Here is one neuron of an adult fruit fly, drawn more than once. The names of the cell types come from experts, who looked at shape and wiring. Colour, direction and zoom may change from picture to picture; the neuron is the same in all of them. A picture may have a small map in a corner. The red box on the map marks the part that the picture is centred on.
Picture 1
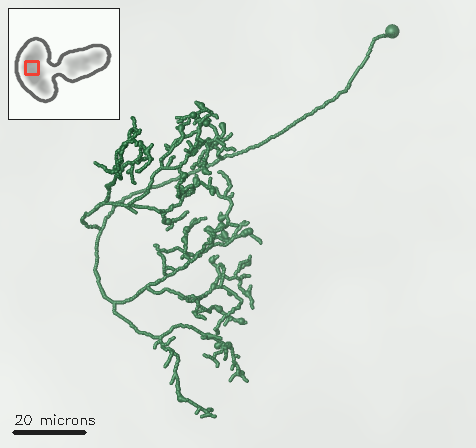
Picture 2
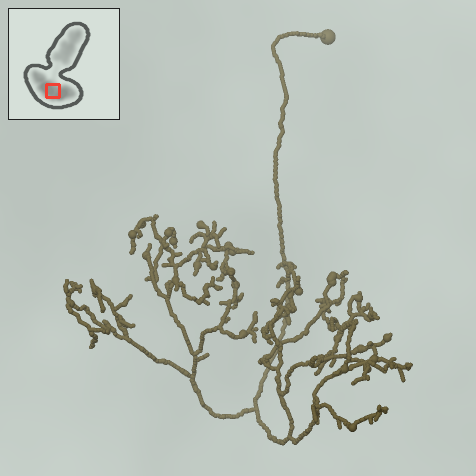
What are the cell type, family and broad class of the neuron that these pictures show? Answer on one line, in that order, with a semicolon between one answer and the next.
FB5U; hemilineage DM6_dorso_medial; central-brain intrinsic neuron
